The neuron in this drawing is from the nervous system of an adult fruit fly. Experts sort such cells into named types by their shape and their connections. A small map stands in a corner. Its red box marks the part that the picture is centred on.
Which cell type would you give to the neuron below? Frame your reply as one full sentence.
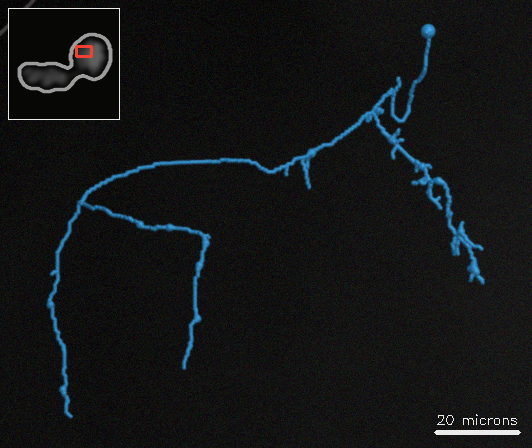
By cell type, this neuron is classified as TmY9b.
